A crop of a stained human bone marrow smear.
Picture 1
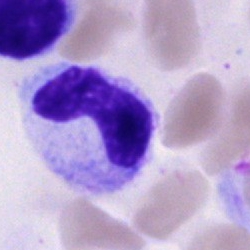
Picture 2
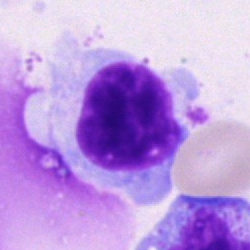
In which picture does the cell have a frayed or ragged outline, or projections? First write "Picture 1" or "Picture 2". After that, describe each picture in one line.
Picture 2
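In picture 1: The cell outline is round to oval and smooth.
In picture 2: Pale rounded bulges of cytoplasm project from the left side of the cell.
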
